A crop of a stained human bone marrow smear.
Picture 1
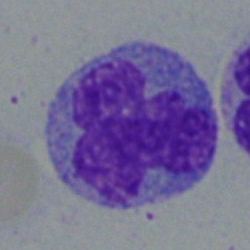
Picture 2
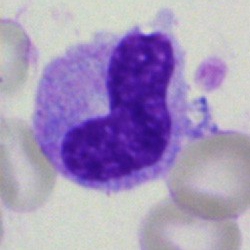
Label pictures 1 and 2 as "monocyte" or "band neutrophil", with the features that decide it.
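The band neutrophil is in picture 2, and the monocyte in picture 1. In picture 2 the nucleus is bent into a curved, peanut-like shape notched on its upper left, sitting toward the right and lower part so most cytoplasm lies on the left. Its chromatin stains deep purple and looks fairly dense, with a few faint lighter flecks.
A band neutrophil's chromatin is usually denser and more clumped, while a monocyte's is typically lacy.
Picture 1 has a round outline and a moderate rim of pale greyish blue cytoplasm without vacuoles; picture 2's cytoplasm holds fine, dust-like granules.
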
